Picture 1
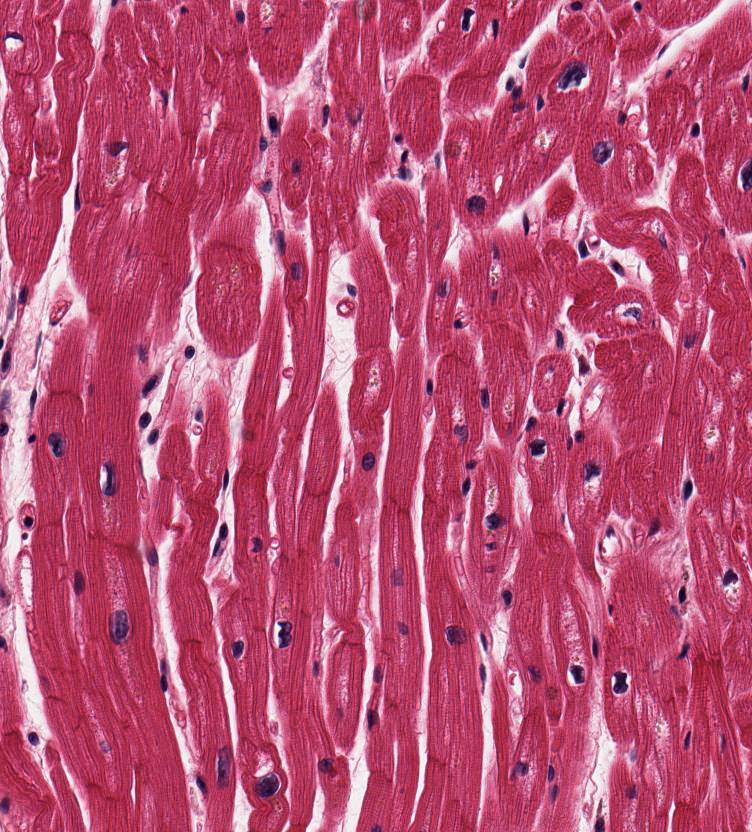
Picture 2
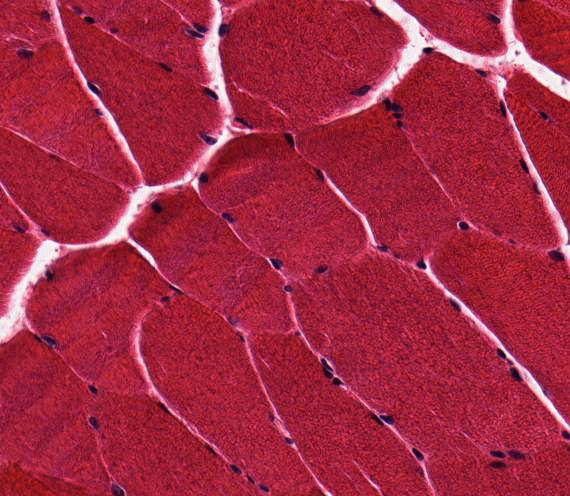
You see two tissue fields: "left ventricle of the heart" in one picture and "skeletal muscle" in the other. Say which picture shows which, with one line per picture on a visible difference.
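Site of picture 1: left ventricle of the heart. Pale zones at the poles of the central nuclei hold small yellow-brown granules.
Site of picture 2: skeletal muscle. The nuclei lie at the edges of the fibres, just beneath their borders.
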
